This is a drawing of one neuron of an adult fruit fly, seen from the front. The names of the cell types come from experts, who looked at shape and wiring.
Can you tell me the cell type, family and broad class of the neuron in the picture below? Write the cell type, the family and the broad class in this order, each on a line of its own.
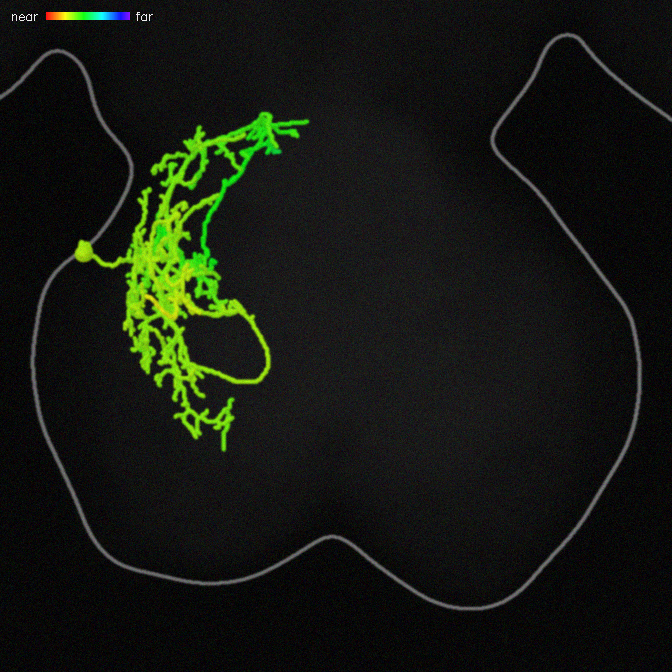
IN17A049
hemilineage 17A
nerve-cord intrinsic neuron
